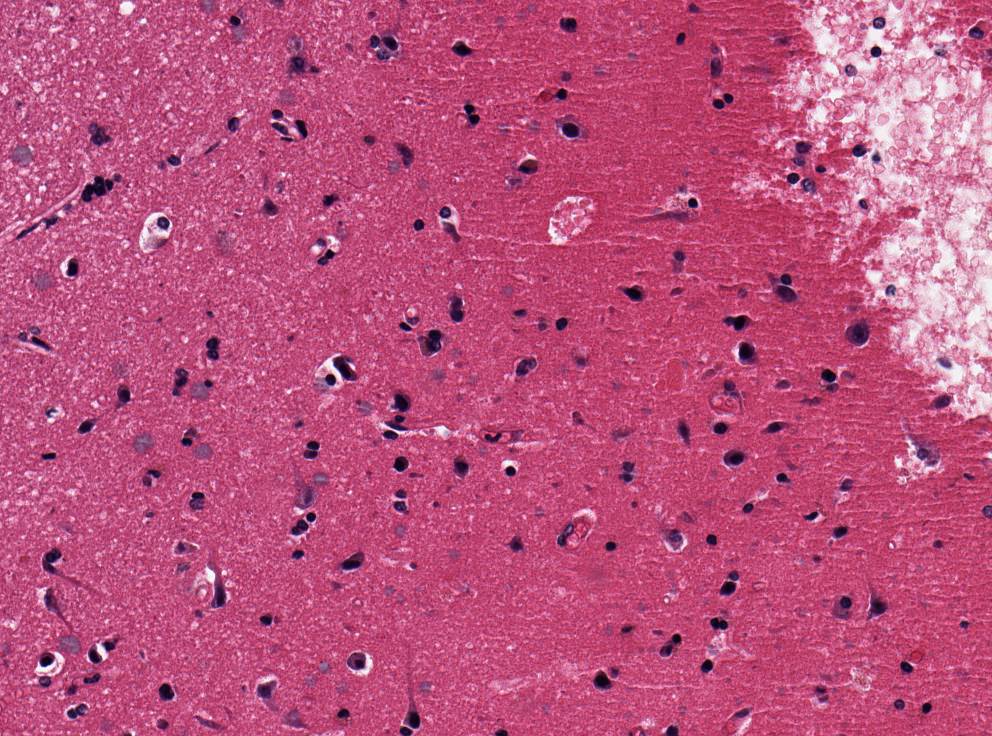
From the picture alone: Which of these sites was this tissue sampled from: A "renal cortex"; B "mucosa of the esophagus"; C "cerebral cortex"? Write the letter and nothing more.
C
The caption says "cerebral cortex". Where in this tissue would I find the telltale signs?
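In this cerebral cortex, most of the field is a finely granular pink neuropil background. Larger neurons with triangular pink cytoplasm and a single tapering process are scattered, mainly in the left and lower parts.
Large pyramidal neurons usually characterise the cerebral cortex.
The larger neurons seen here go with that. Small round dark nuclei with little visible cytoplasm are scattered fairly evenly across the whole field. Many cells sit in clear empty halos that separate them from the pink background.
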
